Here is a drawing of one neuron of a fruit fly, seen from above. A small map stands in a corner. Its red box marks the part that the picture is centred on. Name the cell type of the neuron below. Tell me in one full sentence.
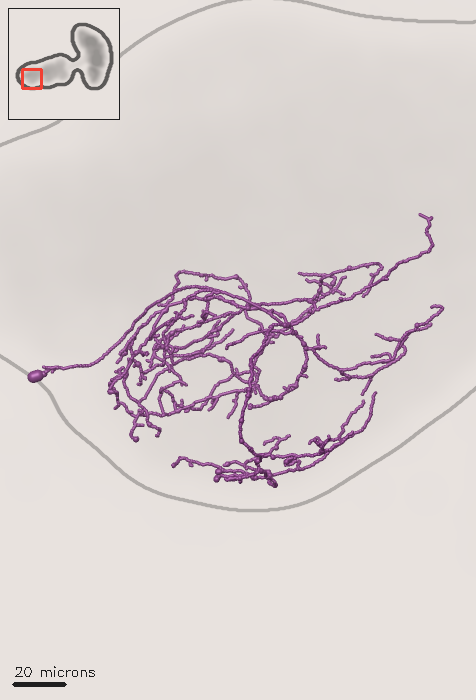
This neuron has been assigned cell type IN04B060.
